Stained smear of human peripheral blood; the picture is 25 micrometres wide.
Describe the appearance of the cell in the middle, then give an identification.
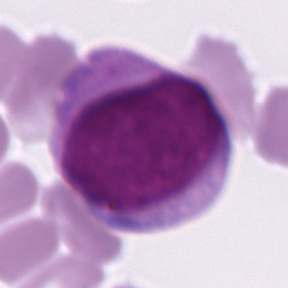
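See how the nucleus of the cell in the middle sits off-centre, so the widest band of cytoplasm ends up at the upper left. Its outline's smooth, with no indentation and no lobes. There aren't any distinct granules in the cytoplasm, and no vacuoles either. So that one's a myeloblast.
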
